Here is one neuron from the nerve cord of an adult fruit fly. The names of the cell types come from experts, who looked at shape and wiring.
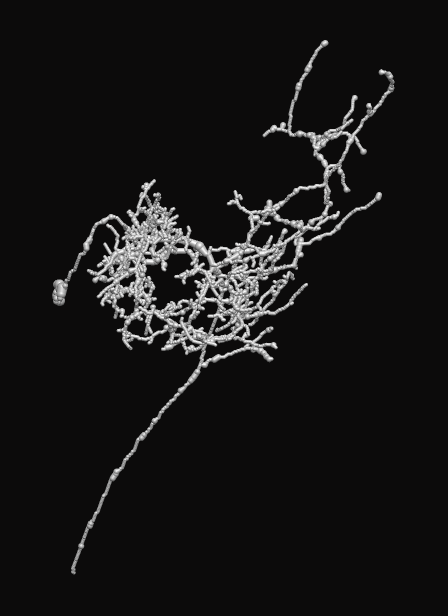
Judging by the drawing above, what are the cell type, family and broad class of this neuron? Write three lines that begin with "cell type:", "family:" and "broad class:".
cell type: AN01B005
family: hemilineage 01B
broad class: ascending neuron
